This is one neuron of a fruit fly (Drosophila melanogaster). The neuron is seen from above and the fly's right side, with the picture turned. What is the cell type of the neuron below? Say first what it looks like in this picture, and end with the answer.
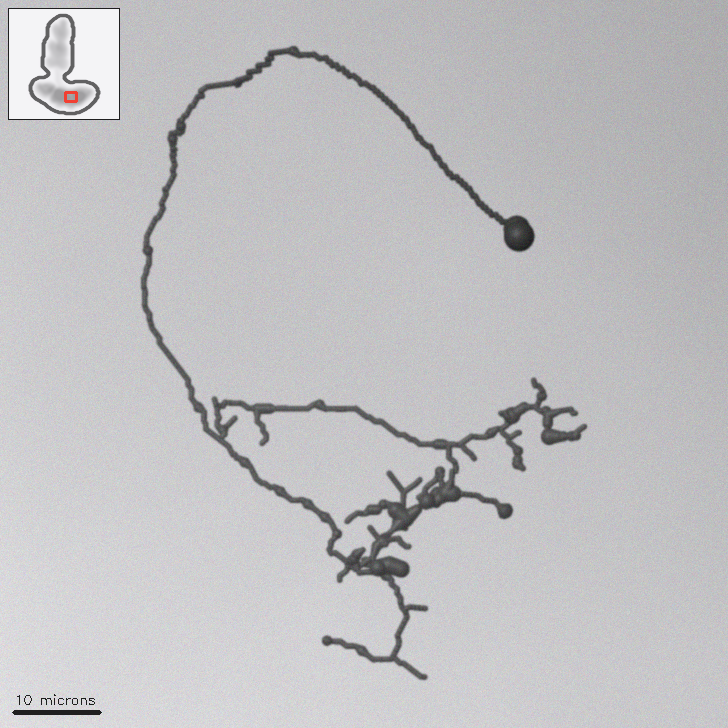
It is in the brain and does not reach the nerve cord. From top to bottom in the picture it spans about 75 microns. It is a central-brain intrinsic neuron. Its cell type is vDeltaL.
